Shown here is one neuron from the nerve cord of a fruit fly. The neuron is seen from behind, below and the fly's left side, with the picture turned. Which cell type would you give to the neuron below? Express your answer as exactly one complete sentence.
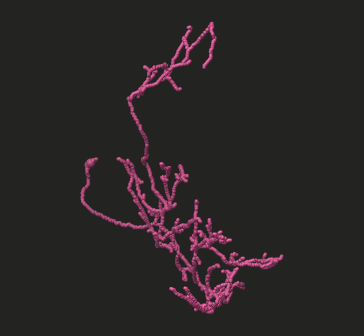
This neuron is recognized as the cell type IN23B042.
